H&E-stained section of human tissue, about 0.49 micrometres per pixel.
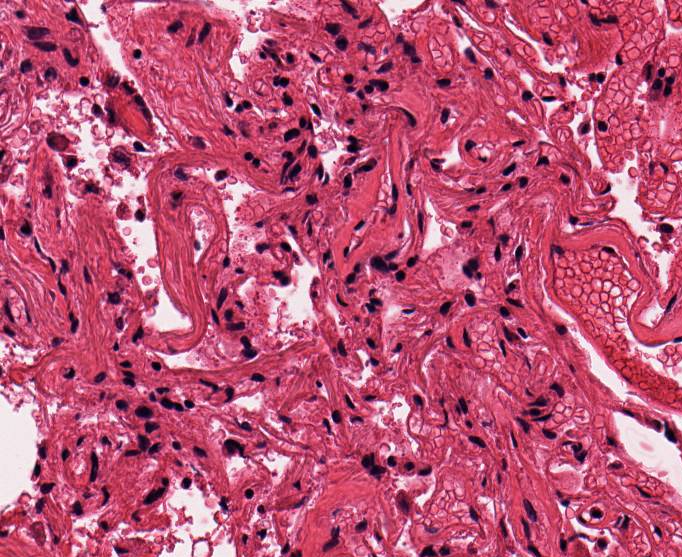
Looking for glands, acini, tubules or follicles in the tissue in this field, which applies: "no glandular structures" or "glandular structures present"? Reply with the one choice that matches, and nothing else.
No glandular structures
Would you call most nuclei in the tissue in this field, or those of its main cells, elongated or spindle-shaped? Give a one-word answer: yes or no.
Yes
